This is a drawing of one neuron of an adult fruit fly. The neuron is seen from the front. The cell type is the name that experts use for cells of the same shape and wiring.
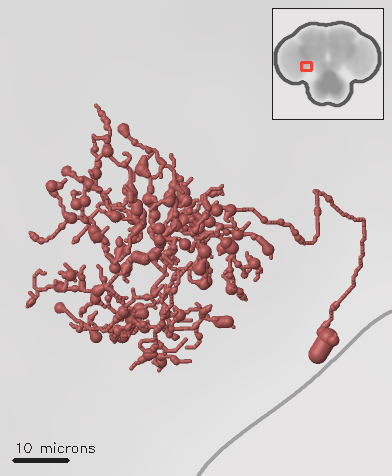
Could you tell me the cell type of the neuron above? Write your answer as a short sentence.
The cell type is Li14.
